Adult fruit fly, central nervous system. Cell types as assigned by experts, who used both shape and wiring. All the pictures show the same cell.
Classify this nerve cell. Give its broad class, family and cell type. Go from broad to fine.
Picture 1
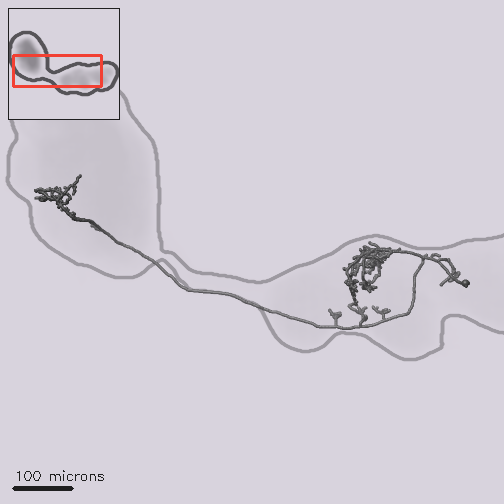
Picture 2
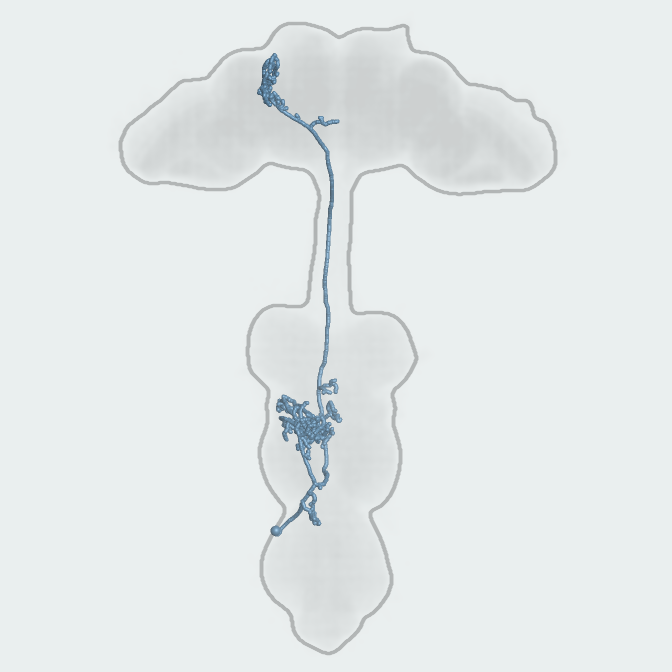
ascending neuron; hemilineage 17B; AN17B013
